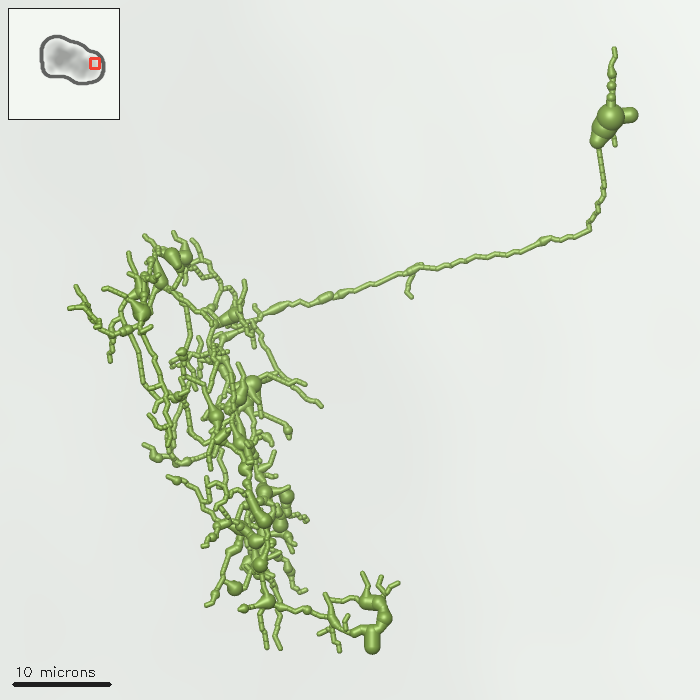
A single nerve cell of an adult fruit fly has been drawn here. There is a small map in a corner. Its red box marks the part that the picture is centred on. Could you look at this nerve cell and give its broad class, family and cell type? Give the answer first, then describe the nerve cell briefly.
This is an optic-lobe intrinsic neuron. Its family is Cm. Its cell type is Cm3. Its cell body lies at the upper right of the picture. From top to bottom in the picture it spans about 65 microns. The picture shows dozens of branch ends.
